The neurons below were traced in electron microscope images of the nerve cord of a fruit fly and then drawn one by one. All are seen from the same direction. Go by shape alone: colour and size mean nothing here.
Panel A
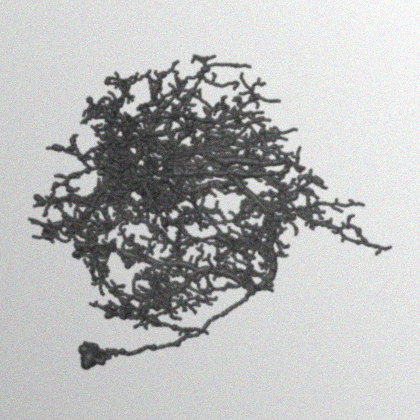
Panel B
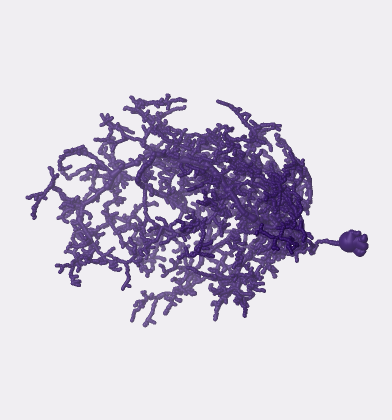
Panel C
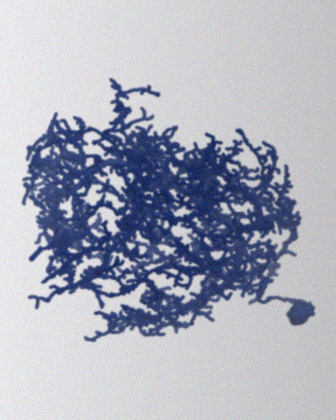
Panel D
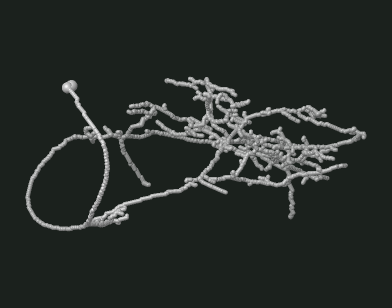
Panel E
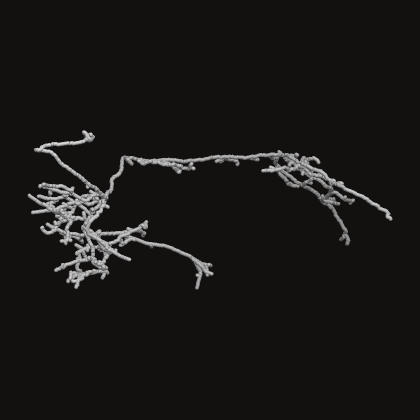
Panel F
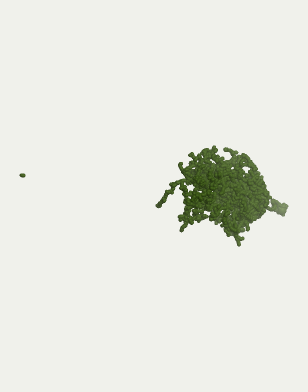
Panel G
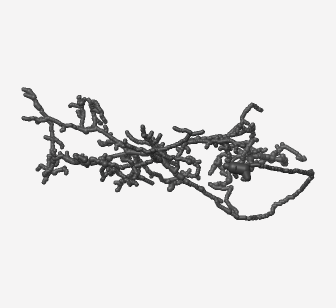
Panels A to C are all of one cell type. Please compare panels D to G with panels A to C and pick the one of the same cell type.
F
